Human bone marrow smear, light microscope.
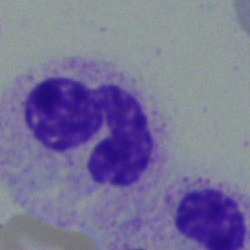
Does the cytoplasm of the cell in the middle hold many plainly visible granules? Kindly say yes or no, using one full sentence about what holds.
Yes, in the cytoplasm of this cell, many granules are visible.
